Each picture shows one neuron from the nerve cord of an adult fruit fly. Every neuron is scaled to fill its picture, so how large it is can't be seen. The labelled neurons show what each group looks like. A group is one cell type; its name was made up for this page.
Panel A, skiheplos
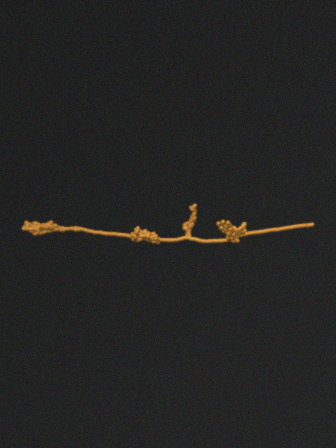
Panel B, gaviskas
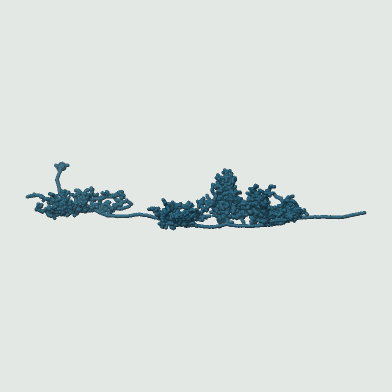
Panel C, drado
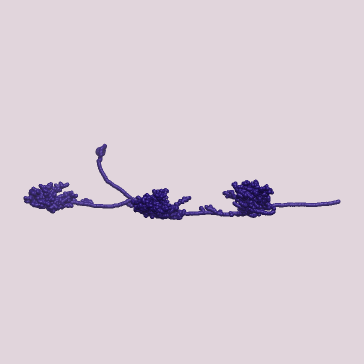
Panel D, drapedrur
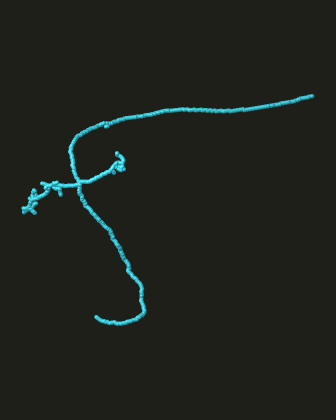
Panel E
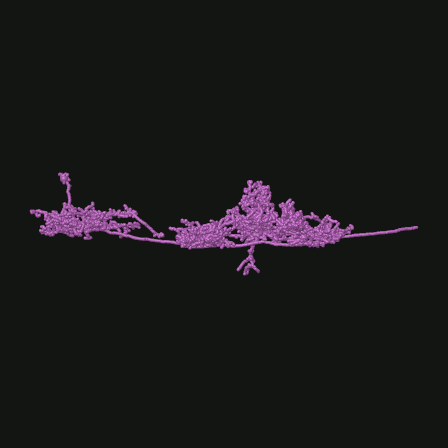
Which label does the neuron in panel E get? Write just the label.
gaviskas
